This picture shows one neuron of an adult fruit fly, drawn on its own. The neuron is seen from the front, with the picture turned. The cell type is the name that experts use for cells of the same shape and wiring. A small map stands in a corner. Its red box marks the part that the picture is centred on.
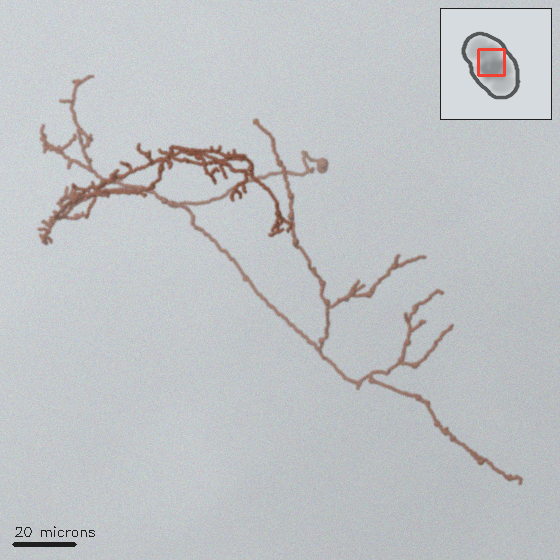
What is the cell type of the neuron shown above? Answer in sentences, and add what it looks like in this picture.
Its cell type is LAL188_a. It is a central-brain intrinsic neuron. The cell body can be seen at the top of the picture. By the scale bar it is about 160 microns wide in this view. The picture shows dozens of branch ends.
